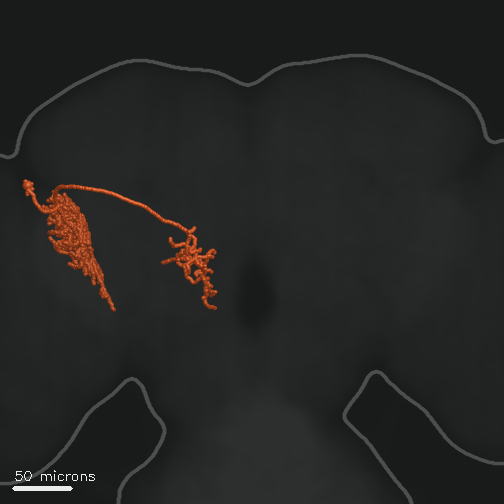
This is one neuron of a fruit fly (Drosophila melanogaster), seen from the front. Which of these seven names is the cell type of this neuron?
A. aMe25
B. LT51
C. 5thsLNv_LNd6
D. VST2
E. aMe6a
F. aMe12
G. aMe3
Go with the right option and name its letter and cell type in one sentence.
Option B, which reads LT51, is the cell type of the neuron.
